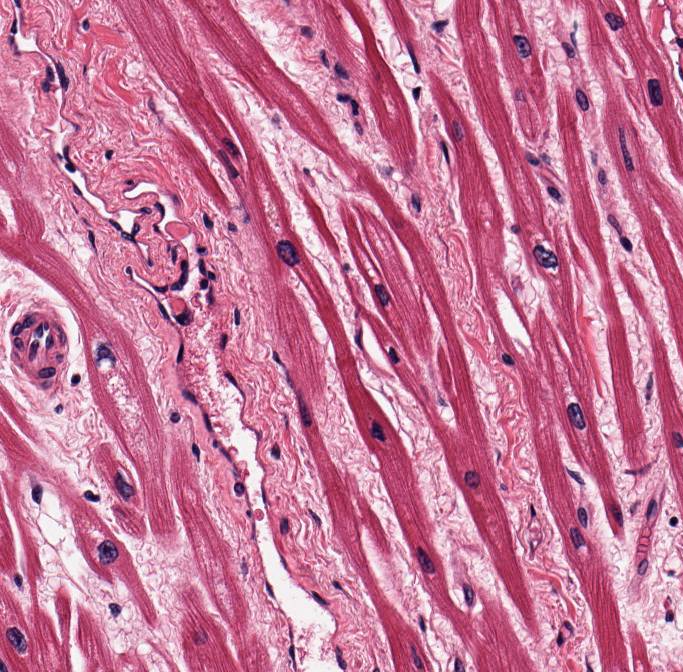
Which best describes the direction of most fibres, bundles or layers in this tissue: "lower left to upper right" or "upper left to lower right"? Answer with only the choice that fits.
Upper left to lower right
